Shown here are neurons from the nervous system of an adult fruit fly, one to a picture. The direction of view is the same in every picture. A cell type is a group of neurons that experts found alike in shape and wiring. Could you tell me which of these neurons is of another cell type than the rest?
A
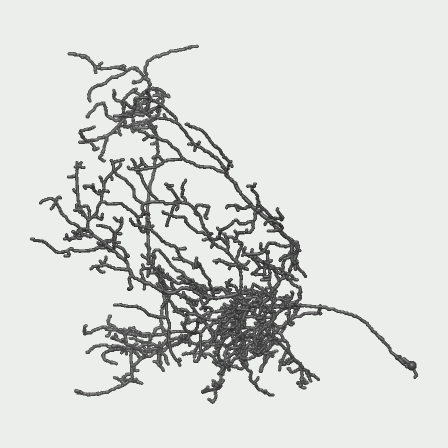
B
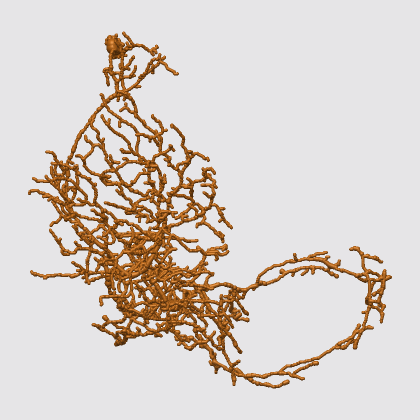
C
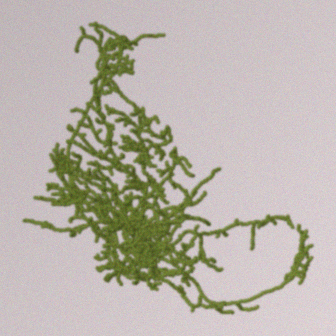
A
